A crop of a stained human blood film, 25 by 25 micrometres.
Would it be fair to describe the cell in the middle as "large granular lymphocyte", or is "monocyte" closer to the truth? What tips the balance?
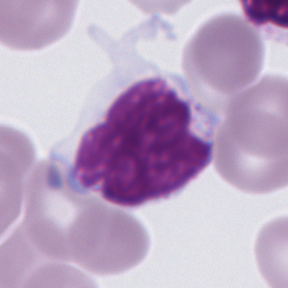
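This is a large granular lymphocyte, not a monocyte. Its chromatin is dark purple and coarsely clumped.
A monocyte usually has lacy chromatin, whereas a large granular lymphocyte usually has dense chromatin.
The cytoplasm is very pale, almost colourless, with only a faint bluish tint.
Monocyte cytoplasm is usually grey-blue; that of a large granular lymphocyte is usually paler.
Most of the cytoplasm lies to the upper left of the nucleus, while on the right the nucleus nearly reaches the cell edge. Irregular pale cytoplasmic projections extend upward from the cell, and the nucleus measures about 11 micrometres across.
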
